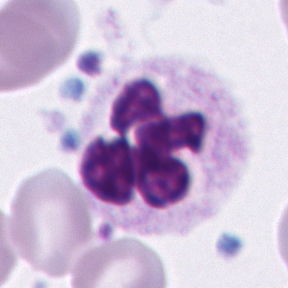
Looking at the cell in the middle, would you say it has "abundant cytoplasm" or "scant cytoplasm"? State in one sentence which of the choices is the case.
This cell has a broad area of cytoplasm.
